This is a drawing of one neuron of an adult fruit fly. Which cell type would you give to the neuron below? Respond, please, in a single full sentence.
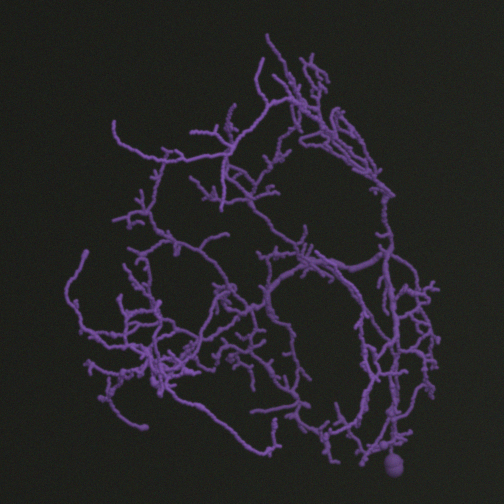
By type, the neuron is IN04B029.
